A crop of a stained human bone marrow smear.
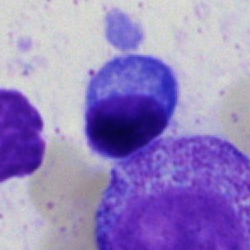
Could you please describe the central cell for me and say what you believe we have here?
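Looking first at the outline, I see it is rounded, with a smooth border. Inside, the nuclear chromatin is dense and very dark. The cytoplasm is deep blue and sits mainly above the nucleus. Just above the nucleus, that cytoplasm turns paler in one zone. This one is a plasma cell.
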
